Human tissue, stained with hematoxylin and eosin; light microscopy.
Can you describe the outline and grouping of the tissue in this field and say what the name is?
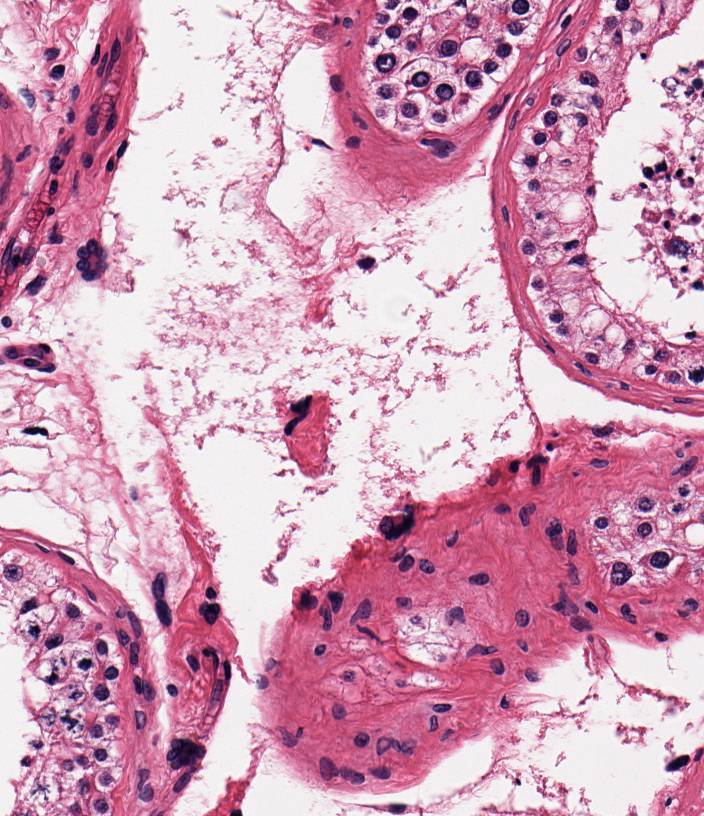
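Rounded tubules cut in cross or oblique section ring the field's edges, leaving a wide pale centre holding sparse, wispy pink fibrillar material and very few cells. Several layers of round-nucleated cells line them, and the right-hand tubule's epithelium has clear round vacuoles. This is testis.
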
